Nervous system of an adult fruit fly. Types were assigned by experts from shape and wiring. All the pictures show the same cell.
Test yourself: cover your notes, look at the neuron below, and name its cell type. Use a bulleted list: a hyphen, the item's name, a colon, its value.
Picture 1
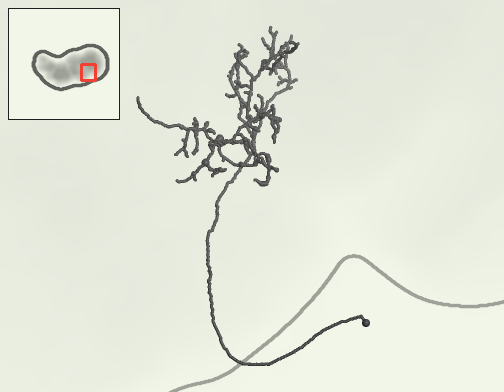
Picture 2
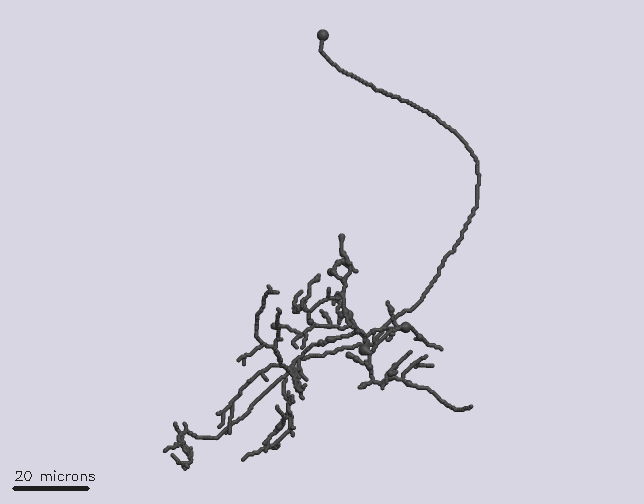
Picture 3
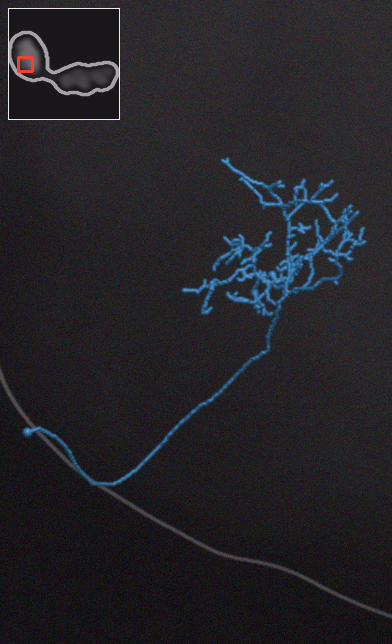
- cell type: CB0986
